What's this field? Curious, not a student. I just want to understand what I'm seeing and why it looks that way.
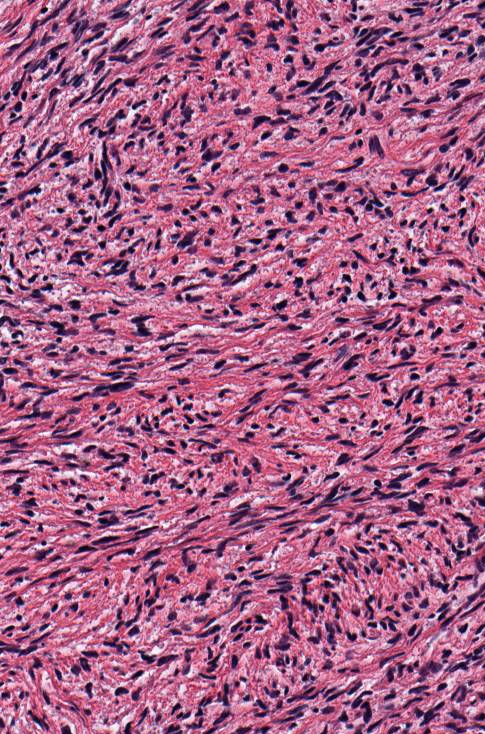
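Ovarian cortex occupies the field. Spindle cells with elongated to ovoid, dark purple nuclei fill all of it in short fascicles that cross and interlace in varying directions.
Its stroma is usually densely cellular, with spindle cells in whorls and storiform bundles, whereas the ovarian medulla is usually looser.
Here density is fairly even throughout, with no sparse or empty zones. No epithelium or glands are present.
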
